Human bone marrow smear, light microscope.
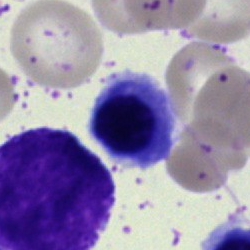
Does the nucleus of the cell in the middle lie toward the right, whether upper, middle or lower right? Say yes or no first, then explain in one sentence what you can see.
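No. The rim of cytoplasm is widest on the lower right side of the cell.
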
